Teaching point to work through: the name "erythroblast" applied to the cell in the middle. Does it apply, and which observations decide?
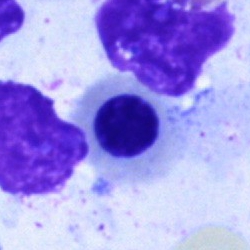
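Erythroblast holds up here. What decides it is the chromatin: very dark and dense, with almost no visible pattern.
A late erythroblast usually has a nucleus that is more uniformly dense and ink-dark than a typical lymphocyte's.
The pale grey-blue zone around the nucleus shows no granules, which would suit either name.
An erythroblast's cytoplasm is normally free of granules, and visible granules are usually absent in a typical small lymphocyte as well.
No nucleolus can be seen.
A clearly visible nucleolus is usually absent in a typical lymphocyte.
No vacuoles appear around the nucleus either.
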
